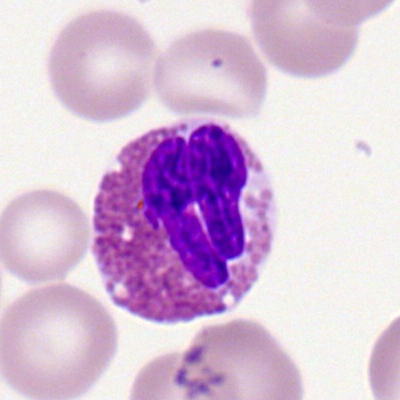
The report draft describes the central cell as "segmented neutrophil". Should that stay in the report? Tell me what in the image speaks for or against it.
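Not quite: this cell is an eosinophil, not a segmented neutrophil. Look first at the cytoplasm, which is filled with coarse pink-orange granules.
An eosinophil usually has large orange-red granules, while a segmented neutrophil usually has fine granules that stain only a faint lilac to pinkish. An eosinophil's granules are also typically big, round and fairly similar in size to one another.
Now follow the nucleus: it is divided into two lobes lying side by side.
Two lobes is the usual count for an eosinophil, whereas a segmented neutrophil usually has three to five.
So both the granules and the lobes speak for eosinophil and against segmented neutrophil. Beyond that, the outline is round and smooth, the chromatin is dark purple and coarsely clumped, and the cytoplasm is abundant around the nucleus. A few small clear spots also lie near the edge of the cytoplasm.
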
